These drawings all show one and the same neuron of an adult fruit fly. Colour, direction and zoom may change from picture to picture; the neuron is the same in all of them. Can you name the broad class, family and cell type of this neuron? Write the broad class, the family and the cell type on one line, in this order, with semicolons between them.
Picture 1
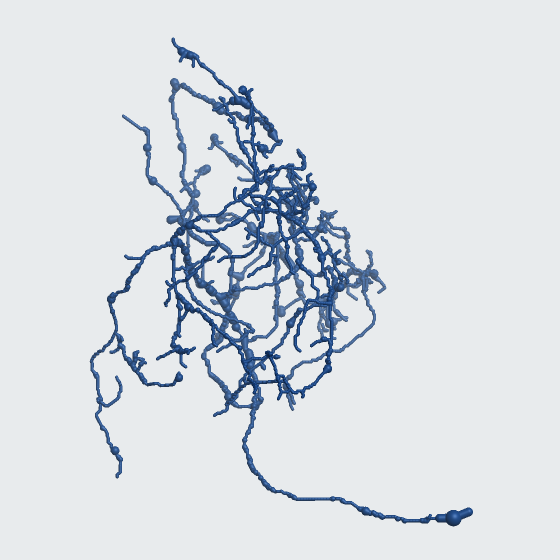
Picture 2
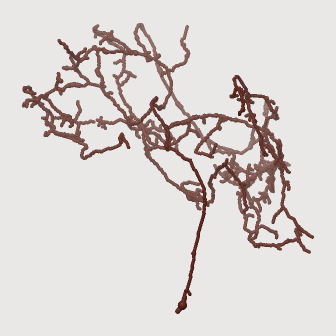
central-brain intrinsic neuron; hemilineage CREl1; SIP128m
